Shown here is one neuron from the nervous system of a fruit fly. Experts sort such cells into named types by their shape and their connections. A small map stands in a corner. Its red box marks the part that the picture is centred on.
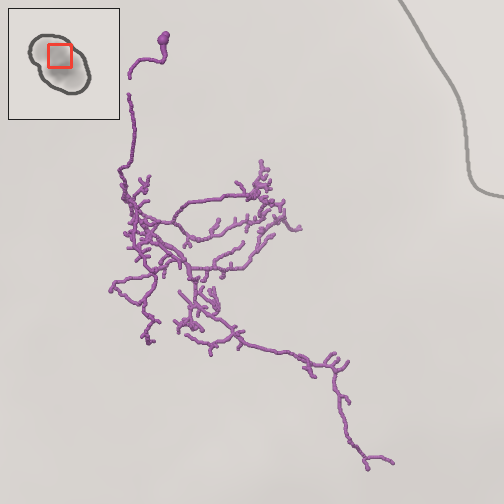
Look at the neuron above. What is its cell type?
CL128_c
